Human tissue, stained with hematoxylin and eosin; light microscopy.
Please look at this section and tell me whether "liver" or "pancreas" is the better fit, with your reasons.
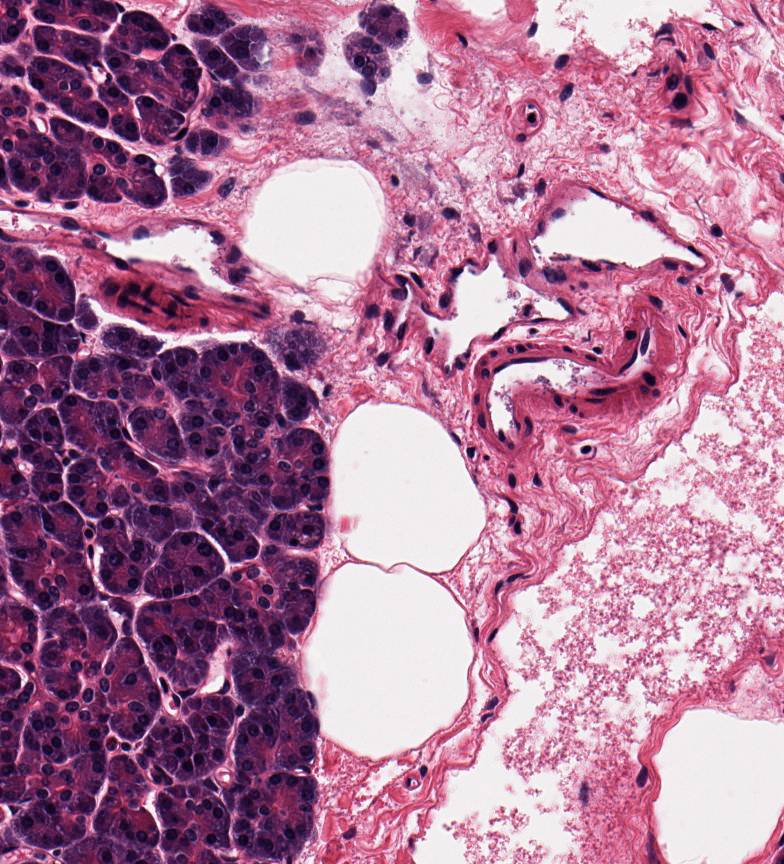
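Pancreas. On the left, densely packed, dark-staining glandular tissue, with loose connective tissue to its right. The gland is built of many small rounded acini of closely packed cells with round, dark nuclei.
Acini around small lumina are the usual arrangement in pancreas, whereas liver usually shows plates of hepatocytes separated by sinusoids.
This acinar build sets it apart from liver. Several large, empty, rounded fat cells lie mid-field beside the gland.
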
